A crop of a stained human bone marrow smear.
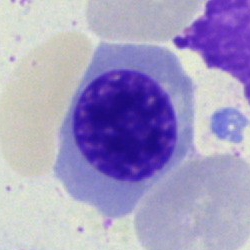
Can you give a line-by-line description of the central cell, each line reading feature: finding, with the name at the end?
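Chromatin: coarse, dark purple clumps between small paler spots
Cytoplasm: pale greyish-blue
Rim: cytoplasm surrounds the nucleus on all sides
Granules: none visible in the cytoplasm
Name: erythroblast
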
